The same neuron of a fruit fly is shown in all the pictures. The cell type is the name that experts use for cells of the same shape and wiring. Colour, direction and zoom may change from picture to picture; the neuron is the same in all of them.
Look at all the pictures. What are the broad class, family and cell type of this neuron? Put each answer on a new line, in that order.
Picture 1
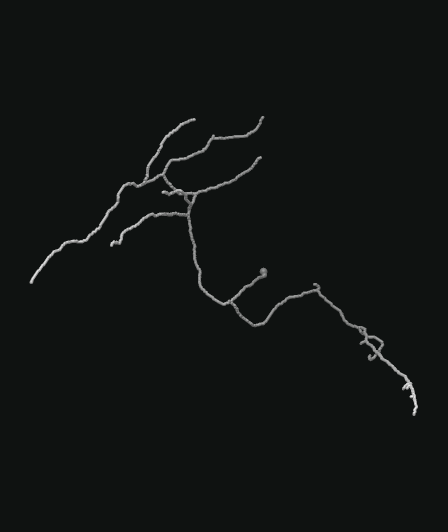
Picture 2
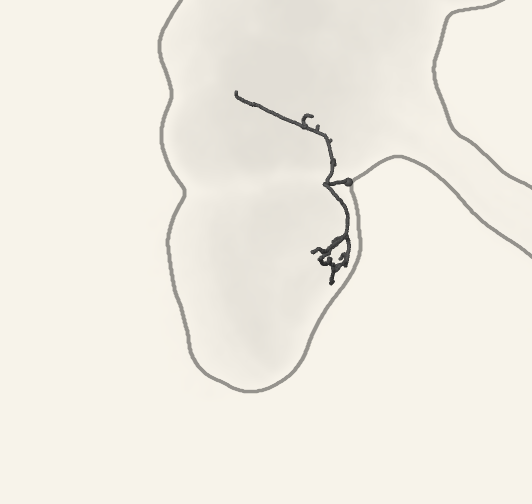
visual centrifugal neuron
LPT
LPT112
